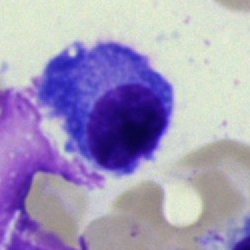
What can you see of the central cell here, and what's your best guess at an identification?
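This one has an irregular outline, ragged and frayed. The nucleus sits eccentrically in the lower right part. I can't make out any distinct granules in the cytoplasm, just one small clear vacuole near its upper left edge. It's a plasma cell.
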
